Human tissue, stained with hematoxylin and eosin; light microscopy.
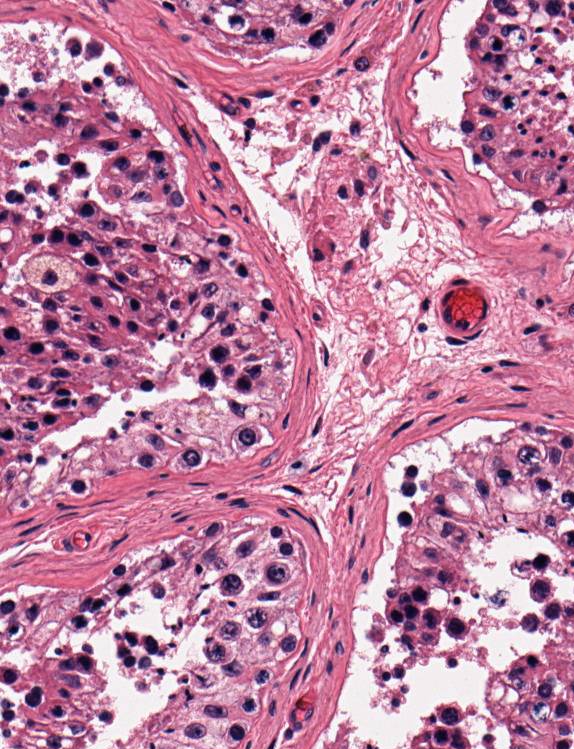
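Testis: each unit has a thick pink fibrous border with flattened, elongated dark nuclei along the edge. Many inner cells have large round nuclei, coarse speckled chromatin and a pale pink cytoplasmic rim. Small, very dark round nuclei cluster among loose inner cells, plainest lower right.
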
